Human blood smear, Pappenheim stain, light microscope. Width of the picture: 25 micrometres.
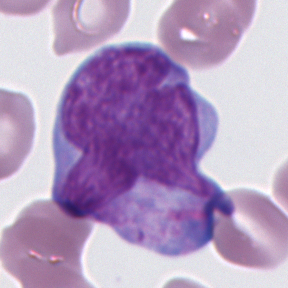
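Atypical promyelocyte, the cell sitting in the middle of this stained blood smear. Its nucleus looks folded over on itself, with one lobe bent down toward the lower left. The cytoplasm is a pale greyish blue and is widest below the nucleus, where you can pick out a few fine pinkish-purple granules scattered about.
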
